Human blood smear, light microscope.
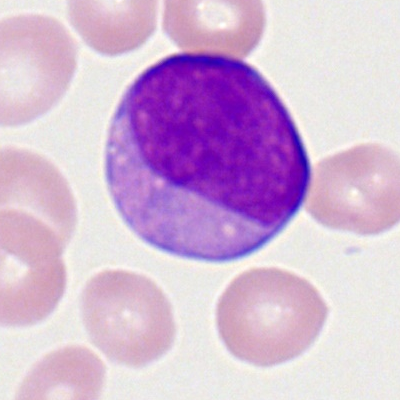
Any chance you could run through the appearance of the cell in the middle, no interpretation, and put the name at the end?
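The cell outline is round and smooth, and its surface bears no projections. Pale lilac cytoplasm forms a crescent along the lower-left side of the cell. The cell is a myeloblast.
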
